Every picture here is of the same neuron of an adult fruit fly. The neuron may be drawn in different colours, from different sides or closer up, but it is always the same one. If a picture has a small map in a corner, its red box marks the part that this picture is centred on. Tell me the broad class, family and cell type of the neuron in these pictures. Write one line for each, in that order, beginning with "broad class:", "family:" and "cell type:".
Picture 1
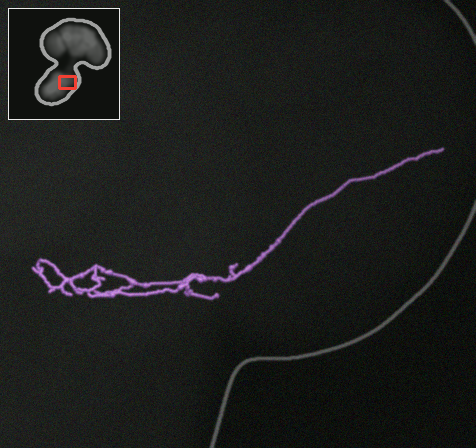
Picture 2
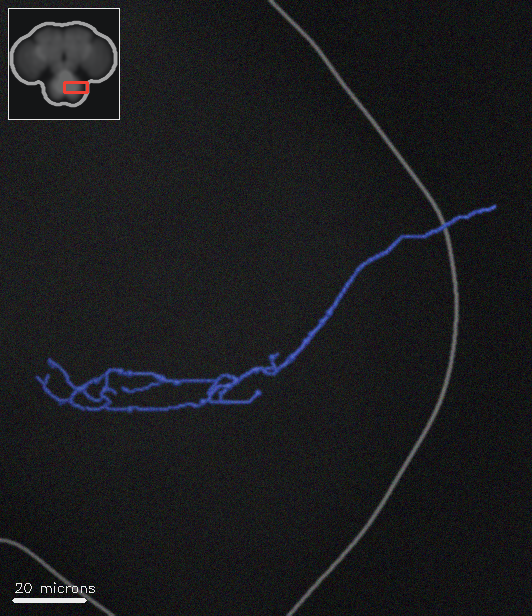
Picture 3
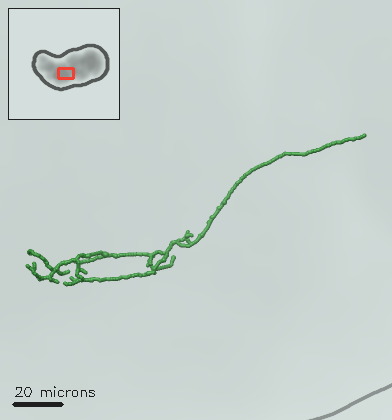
broad class: sensory neuron entering the nerve cord
family: class gustatory
cell type: WG3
